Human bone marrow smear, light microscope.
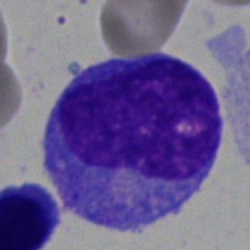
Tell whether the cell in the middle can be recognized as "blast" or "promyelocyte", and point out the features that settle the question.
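This is a promyelocyte. Fine purplish granules are scattered through its cytoplasm.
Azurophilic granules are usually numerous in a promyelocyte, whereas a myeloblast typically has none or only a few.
The nucleus occupies the upper part of the cell, and its lower border is shallowly indented. Beside that indentation lies a paler zone of cytoplasm. A small pale spot is visible in the right half of the nucleus.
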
